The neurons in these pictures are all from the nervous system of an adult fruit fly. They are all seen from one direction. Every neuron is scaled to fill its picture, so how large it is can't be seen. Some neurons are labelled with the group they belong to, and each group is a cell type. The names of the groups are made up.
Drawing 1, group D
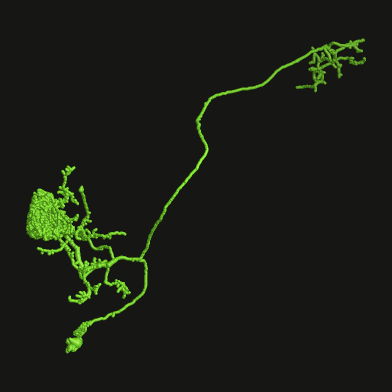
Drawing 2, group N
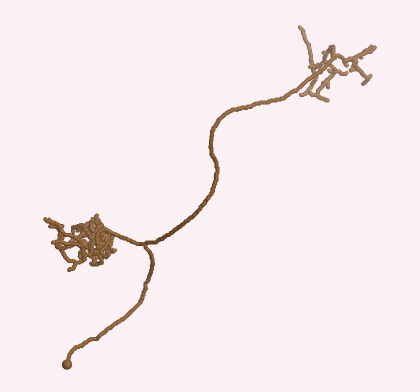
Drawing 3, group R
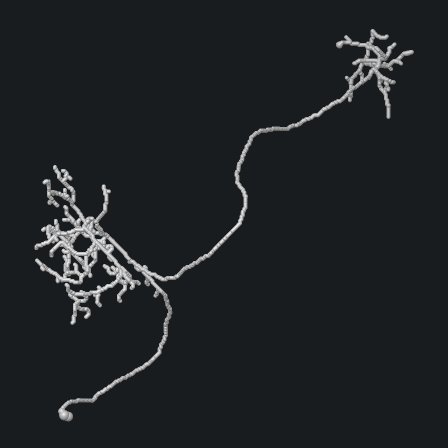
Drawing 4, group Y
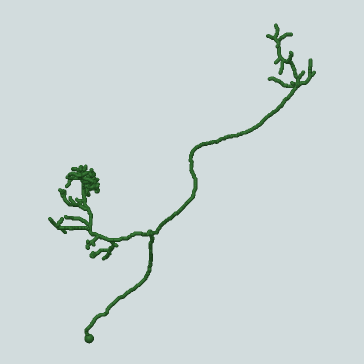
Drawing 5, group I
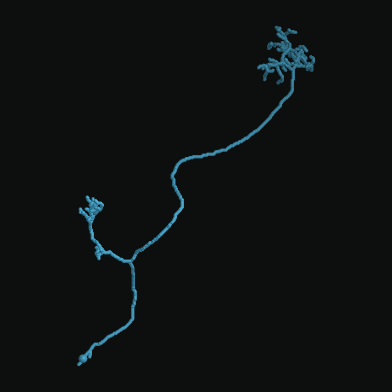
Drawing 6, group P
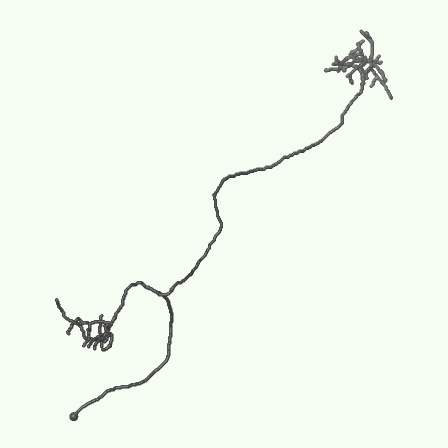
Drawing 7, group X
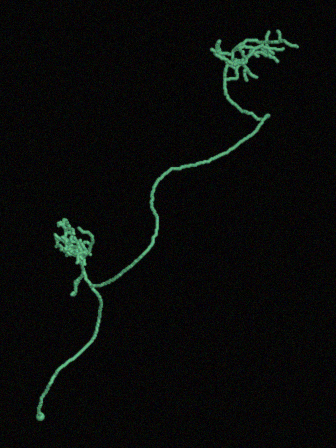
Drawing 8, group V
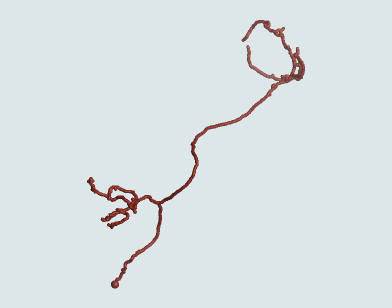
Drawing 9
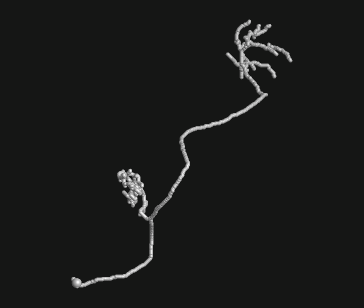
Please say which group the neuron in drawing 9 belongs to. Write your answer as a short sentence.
It belongs to group X.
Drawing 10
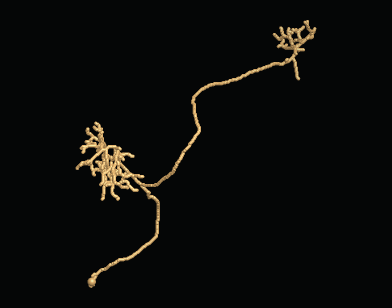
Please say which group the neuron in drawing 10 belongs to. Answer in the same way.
It belongs to group R.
